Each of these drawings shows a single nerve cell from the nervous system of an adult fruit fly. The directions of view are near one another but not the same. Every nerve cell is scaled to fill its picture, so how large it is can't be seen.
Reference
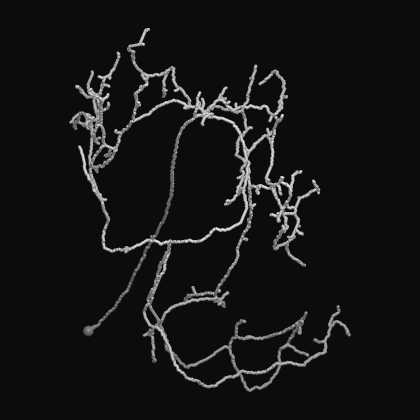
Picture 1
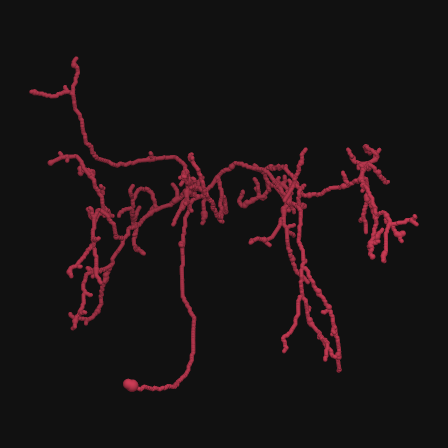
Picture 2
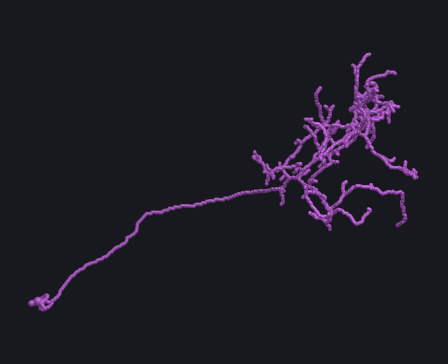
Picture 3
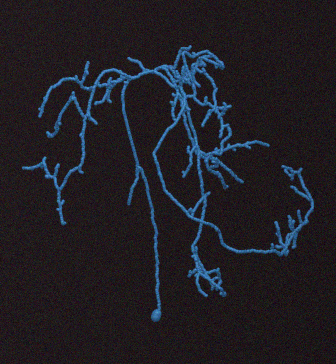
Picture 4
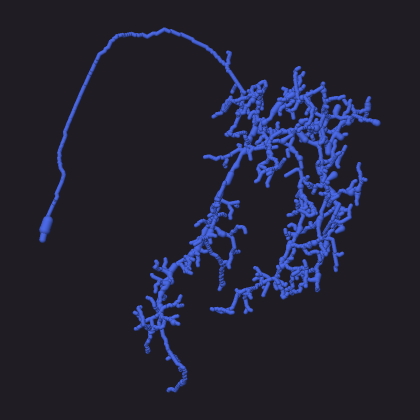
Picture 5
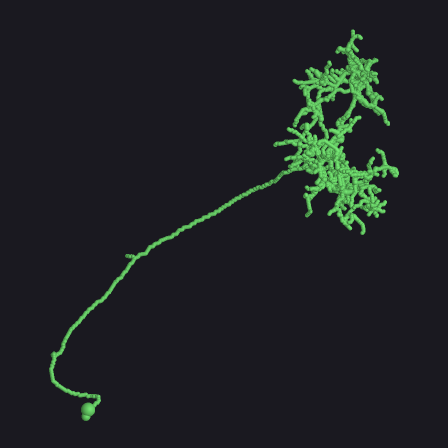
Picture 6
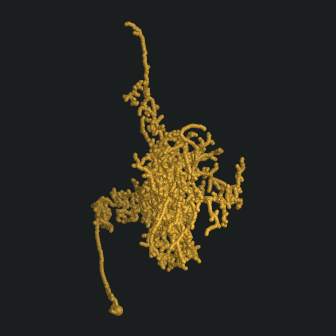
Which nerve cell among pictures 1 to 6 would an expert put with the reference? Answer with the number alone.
3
